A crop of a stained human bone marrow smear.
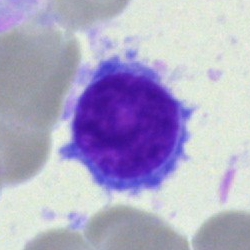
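Lymphocyte, central cell, stained human bone marrow smear. Chromatin dark purple, somewhat clumped. Cytoplasm a thin, deep blue rim around the nucleus. Cytoplasmic edge bearing many small blunt projections.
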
